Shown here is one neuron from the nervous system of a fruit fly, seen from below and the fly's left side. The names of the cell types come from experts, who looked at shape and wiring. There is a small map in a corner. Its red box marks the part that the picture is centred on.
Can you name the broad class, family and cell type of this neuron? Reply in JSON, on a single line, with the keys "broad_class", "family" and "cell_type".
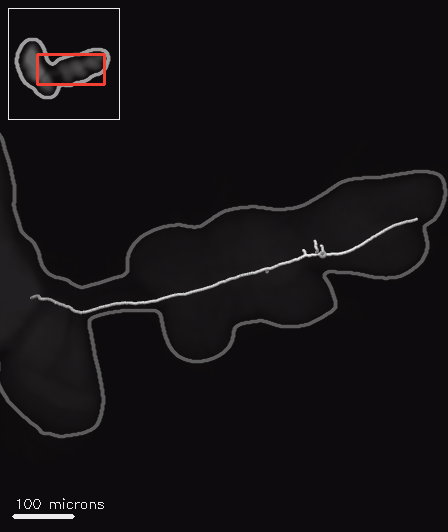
{"broad_class": "sensory neuron ascending to the brain", "family": "class mechanosensory proprioceptive", "cell_type": "SApp"}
